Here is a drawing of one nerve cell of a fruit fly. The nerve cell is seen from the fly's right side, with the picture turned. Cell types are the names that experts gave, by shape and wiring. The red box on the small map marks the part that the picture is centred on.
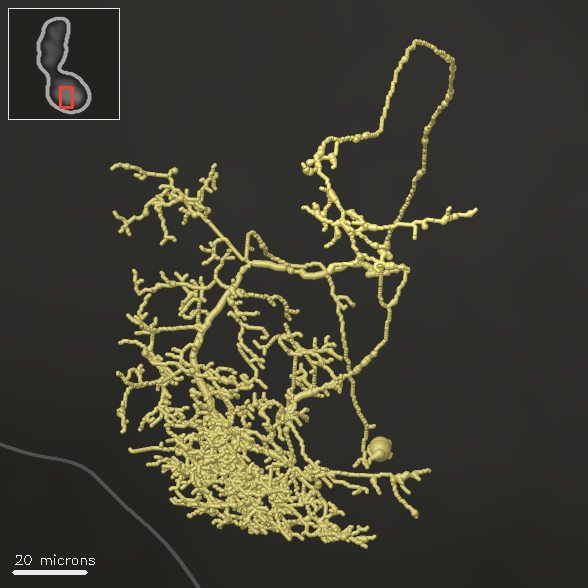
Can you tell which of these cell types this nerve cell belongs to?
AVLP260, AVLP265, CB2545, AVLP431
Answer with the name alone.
AVLP431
